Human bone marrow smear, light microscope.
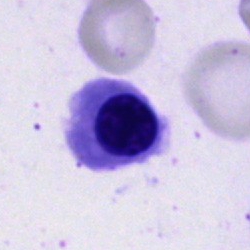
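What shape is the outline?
Irregular, with small blunt bulges along the edge.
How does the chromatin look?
Dark and dense.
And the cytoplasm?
Blue-purple, with a wider rim left of the nucleus than right.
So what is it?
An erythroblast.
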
